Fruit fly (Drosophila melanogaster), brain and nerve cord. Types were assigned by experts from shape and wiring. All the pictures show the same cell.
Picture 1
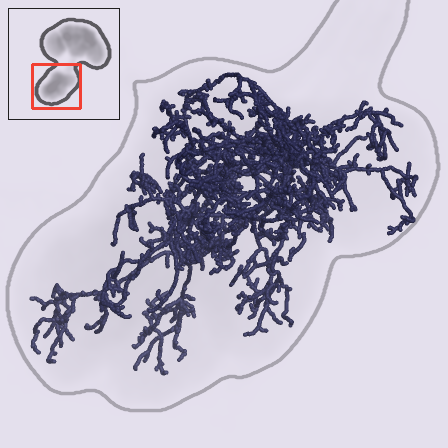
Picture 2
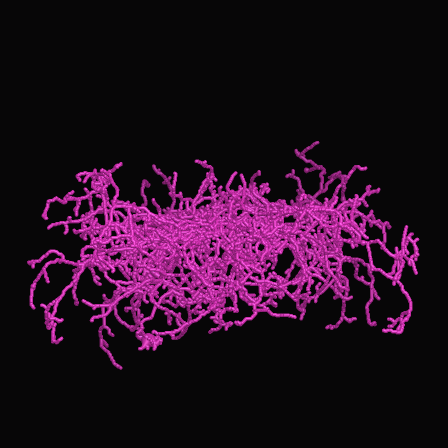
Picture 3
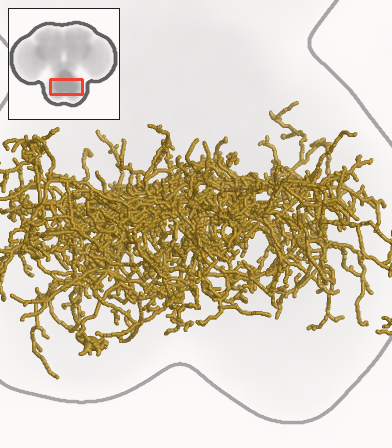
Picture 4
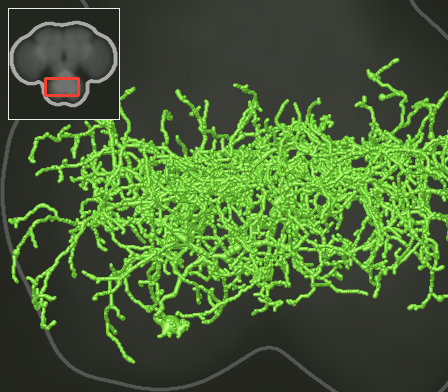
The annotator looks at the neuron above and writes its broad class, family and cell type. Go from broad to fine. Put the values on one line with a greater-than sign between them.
nerve-cord intrinsic neuron > hemilineage 06B > IN06B001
